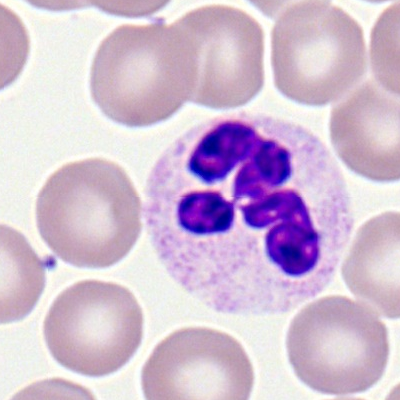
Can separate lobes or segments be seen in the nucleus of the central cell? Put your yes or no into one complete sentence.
Yes, within this cell the nucleus is divided into lobes.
